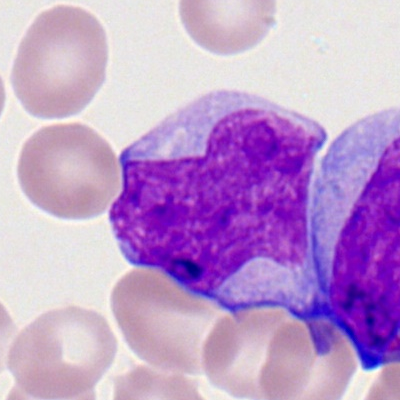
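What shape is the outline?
Angular and irregular, rather than round.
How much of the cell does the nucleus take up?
Most of it, and its own outline is irregular, with a notch along the upper edge.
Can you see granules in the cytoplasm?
No, none are visible.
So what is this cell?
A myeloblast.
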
